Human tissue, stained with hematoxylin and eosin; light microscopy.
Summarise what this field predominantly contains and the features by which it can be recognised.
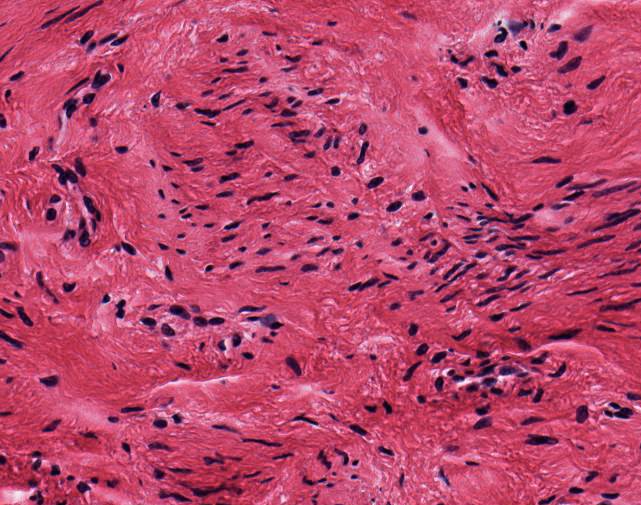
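I'd call this dense connective tissue. Pink fibrous tissue takes up the whole field, with spindle-shaped nuclei scattered through it, and the fibres run in wavy bundles heading several different ways.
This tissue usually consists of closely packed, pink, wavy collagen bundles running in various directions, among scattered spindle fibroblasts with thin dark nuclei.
Most nuclei are dark, slender and elongated, many slightly wavy, and the cell bodies around them are indistinct, blending into the pink background.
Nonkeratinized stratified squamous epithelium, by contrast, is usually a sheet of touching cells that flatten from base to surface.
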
